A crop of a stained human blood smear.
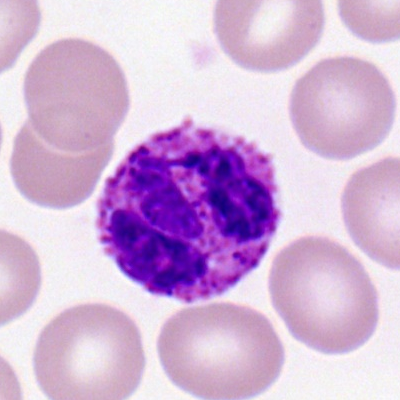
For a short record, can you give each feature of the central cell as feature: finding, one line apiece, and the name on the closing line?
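Outline: roughly round, with a finely bumpy, speckled edge
Nucleus: split into several separate lobes
Chromatin: dark purple, coarsely clumped
Granules: reaching right out to the cell edge
Name: basophil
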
